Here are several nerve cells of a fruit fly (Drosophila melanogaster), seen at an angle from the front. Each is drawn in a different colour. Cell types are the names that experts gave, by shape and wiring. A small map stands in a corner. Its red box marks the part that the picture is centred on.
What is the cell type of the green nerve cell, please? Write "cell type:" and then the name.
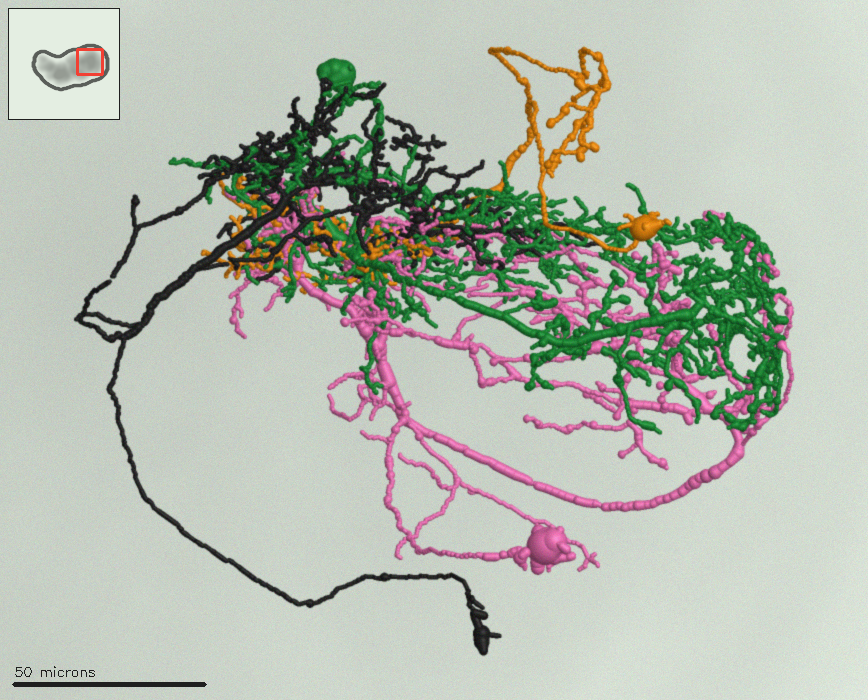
cell type: AVLP464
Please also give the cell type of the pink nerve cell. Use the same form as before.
cell type: PLP016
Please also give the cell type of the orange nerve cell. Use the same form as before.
cell type: PLP008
